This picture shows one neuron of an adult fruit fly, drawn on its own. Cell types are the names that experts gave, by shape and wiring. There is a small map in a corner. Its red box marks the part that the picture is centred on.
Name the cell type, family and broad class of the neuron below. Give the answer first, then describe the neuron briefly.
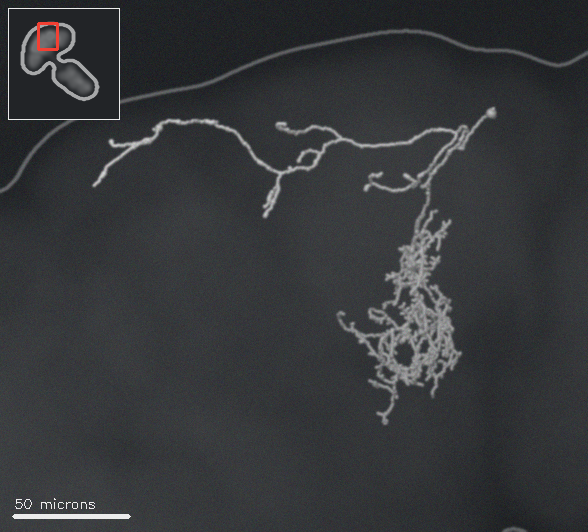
The cell type is AVLP761m. Its family is hemilineage LHl1. This is a central-brain intrinsic neuron. It lies in the brain. Its cell body lies at the upper right of the picture. From left to right in the picture it spans about 180 microns.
